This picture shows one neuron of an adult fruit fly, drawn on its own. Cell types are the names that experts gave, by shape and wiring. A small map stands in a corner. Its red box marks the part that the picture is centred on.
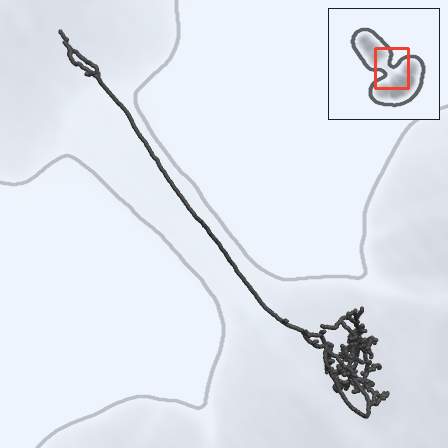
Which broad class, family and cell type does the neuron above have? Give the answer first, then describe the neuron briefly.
It is a descending neuron. Its family is hemilineage PSp2. Its cell type is DNpe012_a. It runs through the neck, between the brain and the nerve cord. In this view it is about as wide as it is tall.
